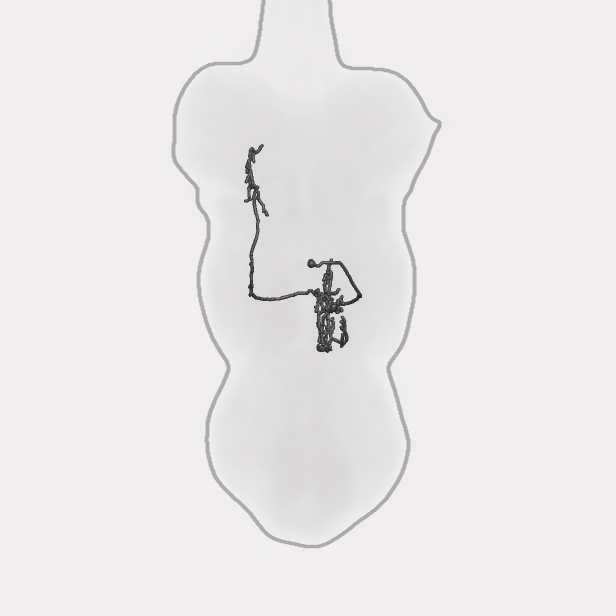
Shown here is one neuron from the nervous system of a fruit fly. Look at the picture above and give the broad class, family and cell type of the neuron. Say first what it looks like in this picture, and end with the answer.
It lies in the nerve cord. The cell body can be seen in the middle of the picture. Its broad class is nerve-cord intrinsic neuron. Its family is hemilineage 19B. The cell type is IN19B081.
